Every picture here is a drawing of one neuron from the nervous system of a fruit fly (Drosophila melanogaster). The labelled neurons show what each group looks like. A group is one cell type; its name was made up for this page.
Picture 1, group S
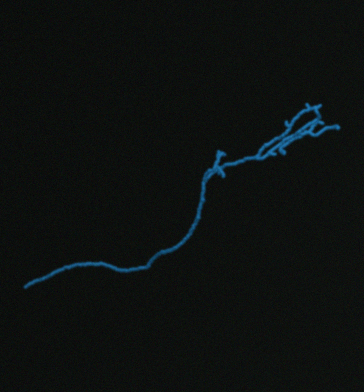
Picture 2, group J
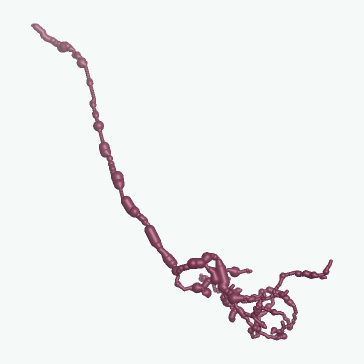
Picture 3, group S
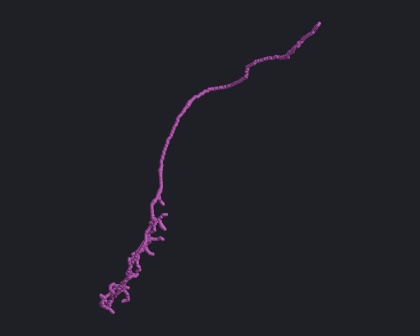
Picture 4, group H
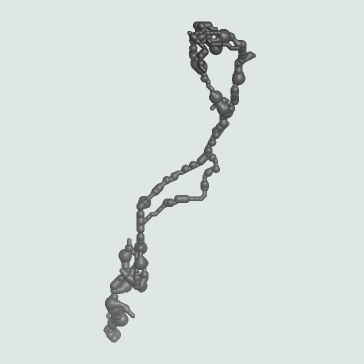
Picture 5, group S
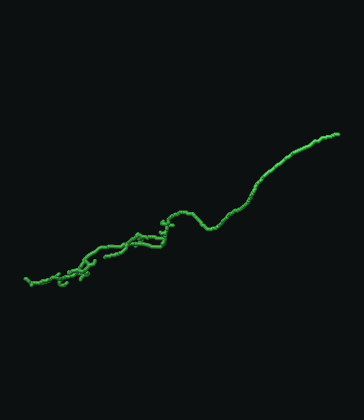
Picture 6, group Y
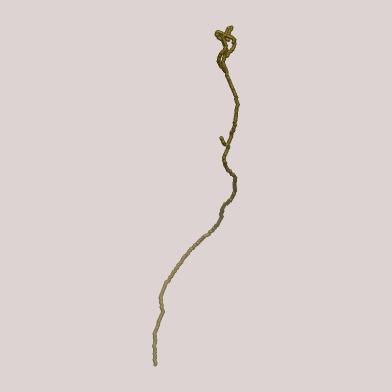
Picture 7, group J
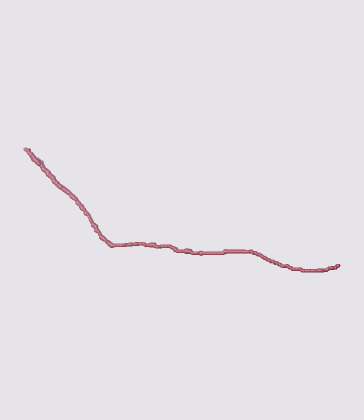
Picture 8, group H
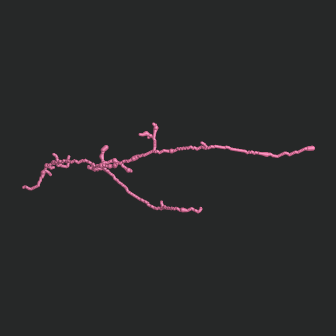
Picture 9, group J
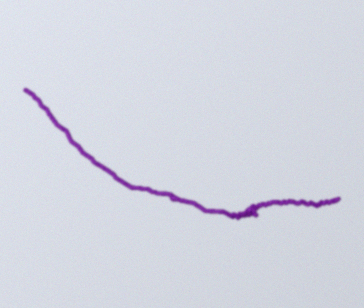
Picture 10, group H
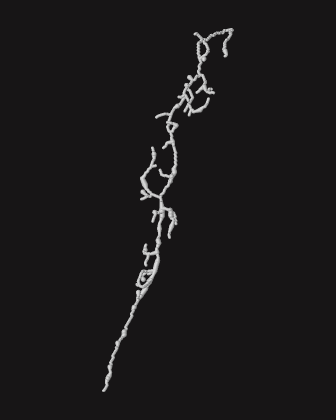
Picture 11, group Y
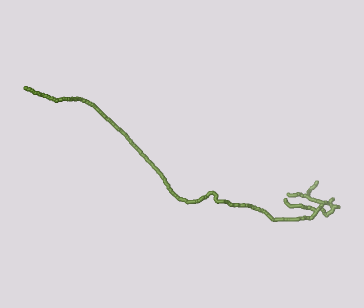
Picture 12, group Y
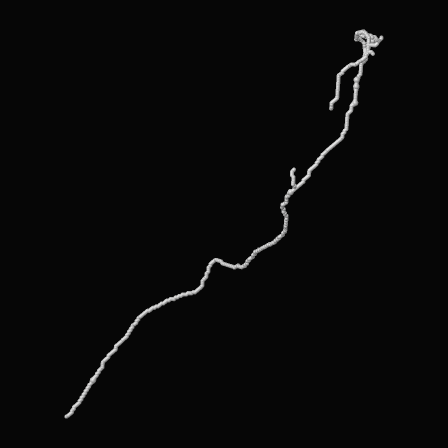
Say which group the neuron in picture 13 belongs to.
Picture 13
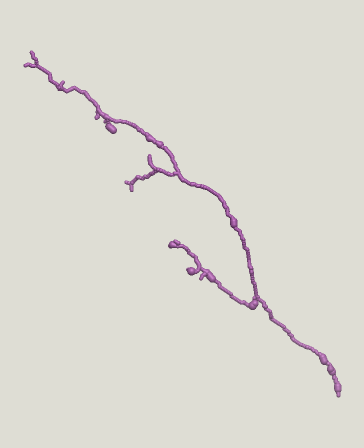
group H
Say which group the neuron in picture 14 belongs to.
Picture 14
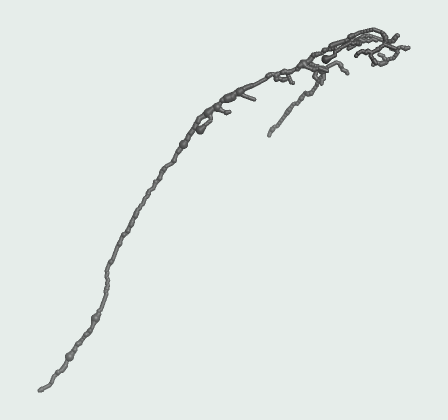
group J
